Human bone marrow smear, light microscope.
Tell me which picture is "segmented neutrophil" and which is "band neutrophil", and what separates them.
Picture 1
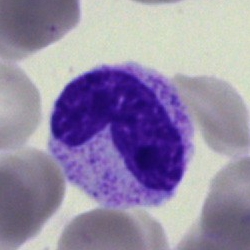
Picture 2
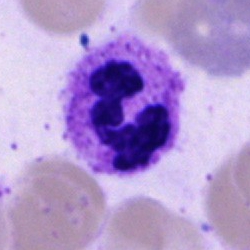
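Looking at the two, I'd say the first is a band neutrophil and the second a segmented neutrophil. In the first, the nucleus is bent into a curved band, rather like a horseshoe, running along the top and the right side of the cell.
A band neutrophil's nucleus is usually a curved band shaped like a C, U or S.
Pale lilac cytoplasm fills the hollow of that curve at the lower left. Its chromatin looks dense and stains deep purple.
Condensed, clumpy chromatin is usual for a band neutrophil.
Turning to the second, I notice the outline is roughly round, with an edge that is slightly ragged. Here too the chromatin is dense and dark purple, and it is clumped; no nucleoli show in the nucleus. Neither cell has vacuoles in its cytoplasm, as far as I can see. Around the segmented neutrophil lie pale red cells, none of them overlapping it.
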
